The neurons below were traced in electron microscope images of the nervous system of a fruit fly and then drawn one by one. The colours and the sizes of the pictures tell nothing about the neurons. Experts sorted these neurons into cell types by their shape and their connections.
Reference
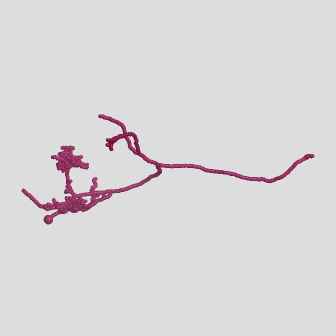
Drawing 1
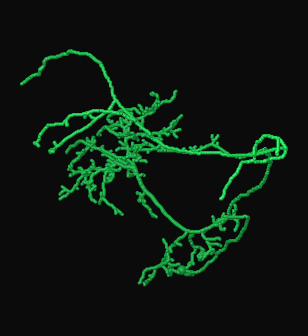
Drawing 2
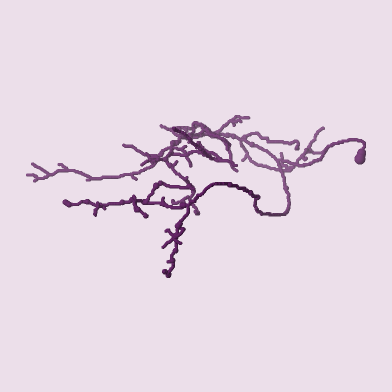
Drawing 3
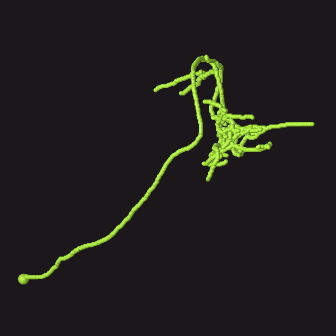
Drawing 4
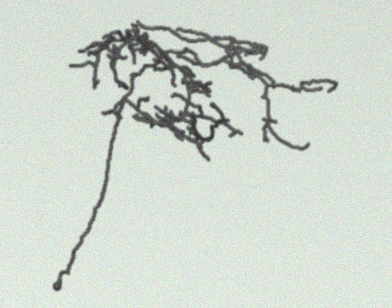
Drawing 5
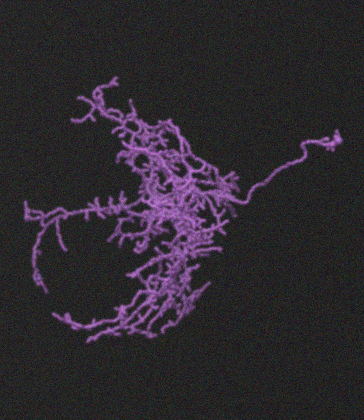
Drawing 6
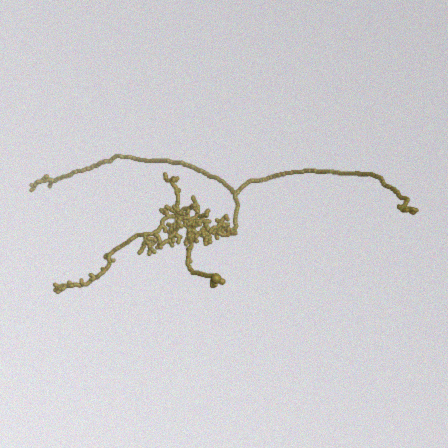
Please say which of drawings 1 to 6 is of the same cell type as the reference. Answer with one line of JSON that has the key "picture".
{"picture": 1}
